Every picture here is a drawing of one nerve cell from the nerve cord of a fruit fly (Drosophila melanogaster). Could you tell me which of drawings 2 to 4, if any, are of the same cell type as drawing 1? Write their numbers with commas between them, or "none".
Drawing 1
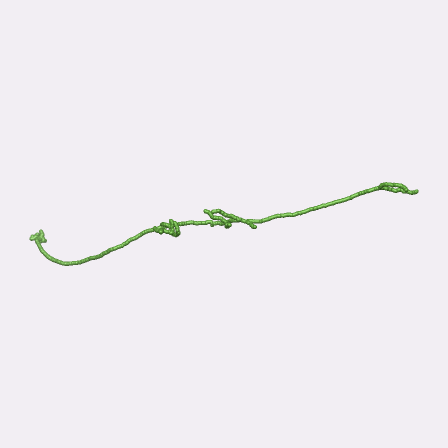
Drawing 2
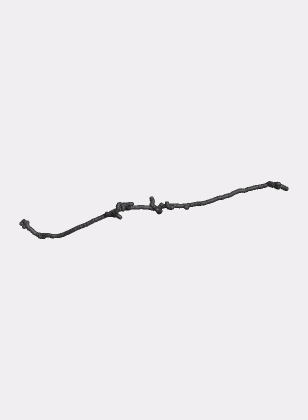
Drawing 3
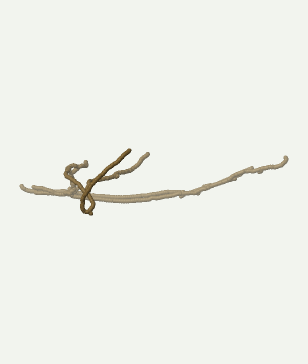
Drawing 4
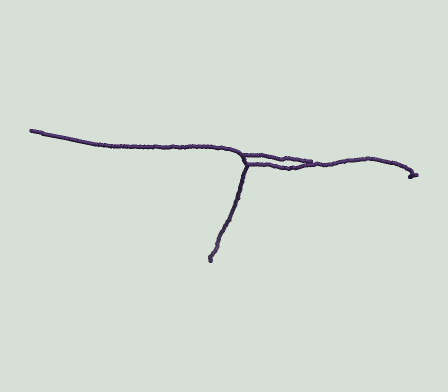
2, 4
